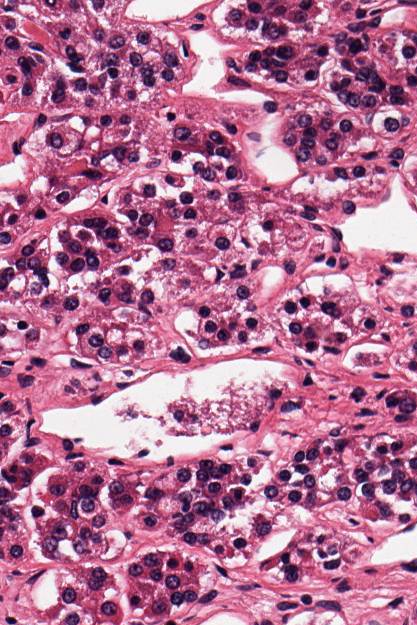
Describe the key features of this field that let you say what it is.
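The field shows the pars distalis of the pituitary. Its cells lie throughout in nests and short cords, parted by thin strands of pink stroma.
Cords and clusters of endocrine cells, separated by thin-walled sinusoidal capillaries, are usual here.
Many of the nest cells have pink, finely granular cytoplasm.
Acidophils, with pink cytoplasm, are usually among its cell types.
Their nuclei are mostly round and dark-staining.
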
